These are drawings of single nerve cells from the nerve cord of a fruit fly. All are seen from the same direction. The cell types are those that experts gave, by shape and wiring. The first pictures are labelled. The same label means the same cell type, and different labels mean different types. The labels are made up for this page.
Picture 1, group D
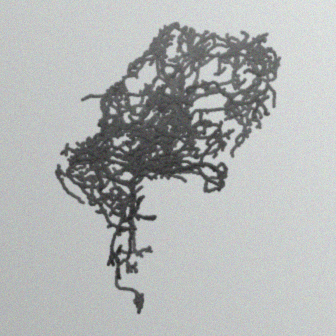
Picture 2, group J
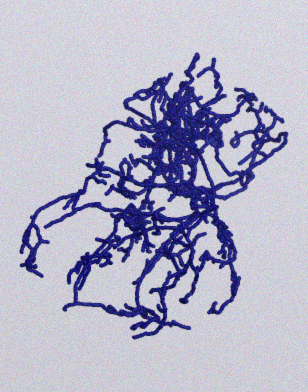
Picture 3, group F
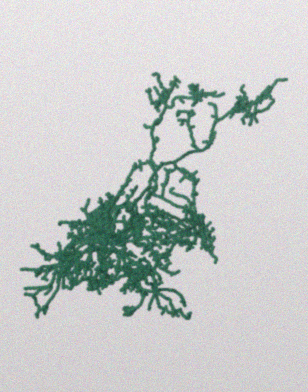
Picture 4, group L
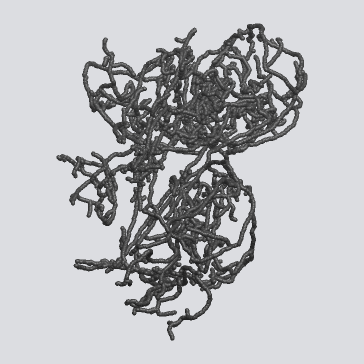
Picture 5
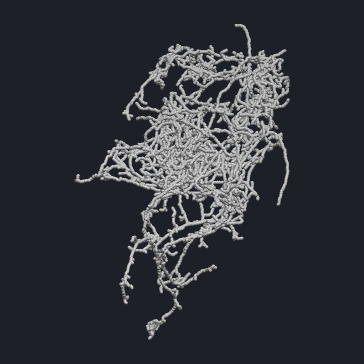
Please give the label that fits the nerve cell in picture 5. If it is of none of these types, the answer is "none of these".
group D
